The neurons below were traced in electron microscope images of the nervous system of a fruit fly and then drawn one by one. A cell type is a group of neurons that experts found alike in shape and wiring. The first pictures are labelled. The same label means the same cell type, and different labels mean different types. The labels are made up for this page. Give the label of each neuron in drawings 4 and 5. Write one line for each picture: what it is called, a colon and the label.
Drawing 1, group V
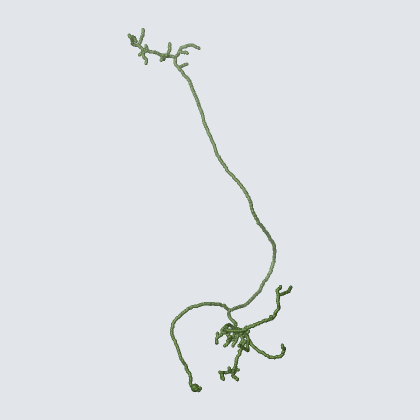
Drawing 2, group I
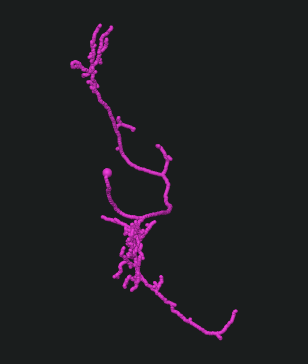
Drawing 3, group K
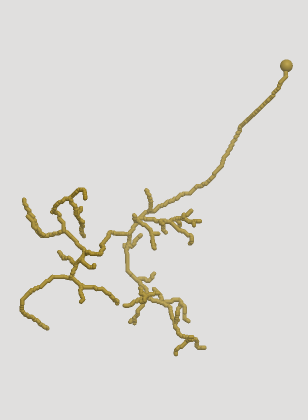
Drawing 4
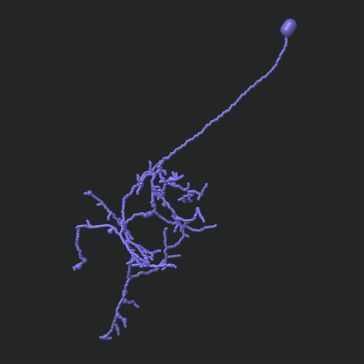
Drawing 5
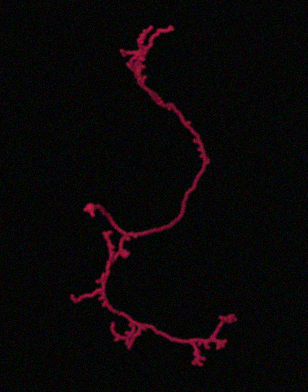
4: group K
5: group I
